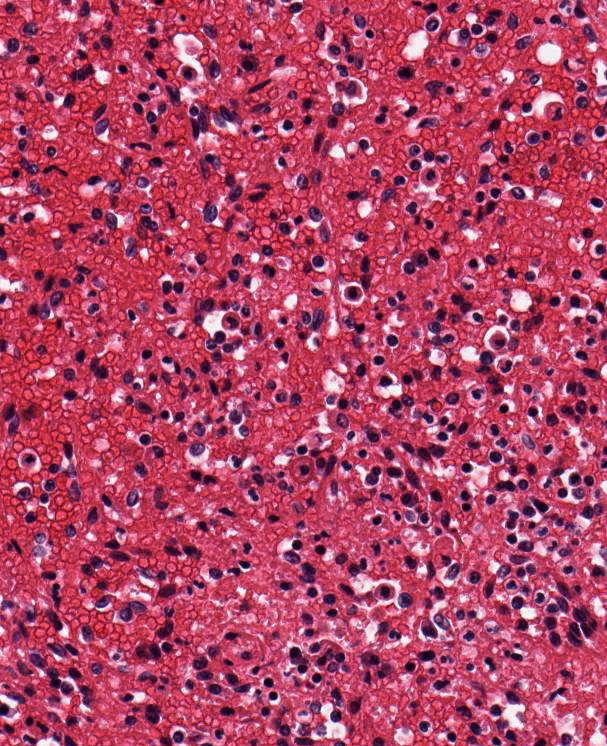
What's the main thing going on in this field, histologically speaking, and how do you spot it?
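Red pulp of the spleen occupies this field. Densely packed erythrocytes fill the background throughout, their outlines forming a fine red mesh.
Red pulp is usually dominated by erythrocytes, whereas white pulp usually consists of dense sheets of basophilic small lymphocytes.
Small cells with round, dark, dense nuclei are scattered among the erythrocytes.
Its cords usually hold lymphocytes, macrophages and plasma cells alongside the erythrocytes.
A few elongated, spindle-shaped dark nuclei lie among the round ones.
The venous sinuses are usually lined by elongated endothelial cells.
No epithelium, glands or tubules are present.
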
